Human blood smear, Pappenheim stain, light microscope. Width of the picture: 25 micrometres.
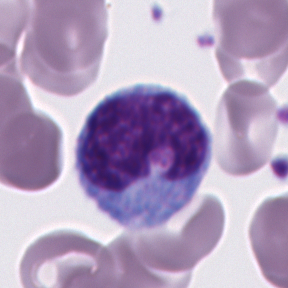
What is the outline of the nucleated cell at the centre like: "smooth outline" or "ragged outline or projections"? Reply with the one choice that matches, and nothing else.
Smooth outline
